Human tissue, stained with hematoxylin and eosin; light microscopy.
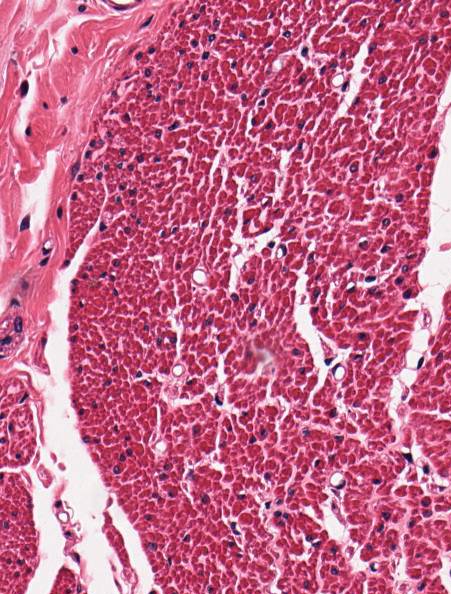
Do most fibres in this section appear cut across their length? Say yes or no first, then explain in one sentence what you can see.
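Yes. Most of the field is filled by a large bundle of densely packed small polygonal eosinophilic profiles, smooth muscle cells cut in cross-section.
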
